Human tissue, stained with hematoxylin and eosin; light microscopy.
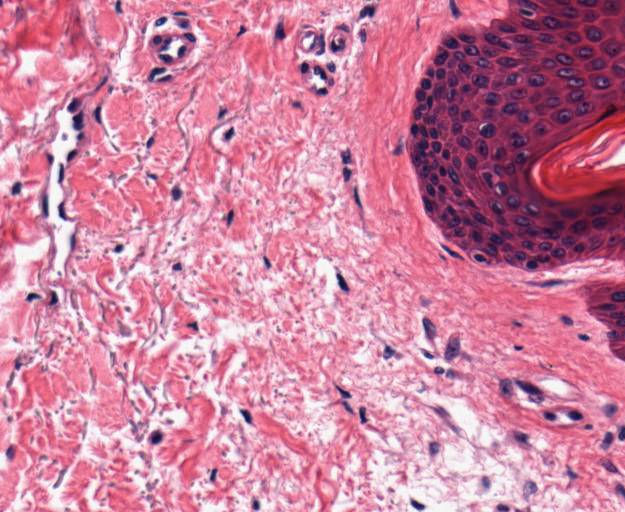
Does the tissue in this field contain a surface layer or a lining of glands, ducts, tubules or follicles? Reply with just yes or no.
Yes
